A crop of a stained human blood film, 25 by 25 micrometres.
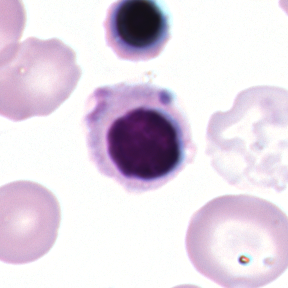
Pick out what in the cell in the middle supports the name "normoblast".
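Start with the nucleus: it is round in outline, about 6 micrometres across, and fills about 50% of the area of a cell that is itself about 9 micrometres across.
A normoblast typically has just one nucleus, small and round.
So this nucleus goes with the name normoblast. Now see where it sits: toward the lower right of the cell, which leaves the band of cytoplasm widest on the upper-left side of the nucleus.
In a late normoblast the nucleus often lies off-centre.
That position fits here too. The chromatin is dark purple and densely condensed.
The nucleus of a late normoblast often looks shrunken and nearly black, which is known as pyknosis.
The cytoplasm is a pale greyish lilac, and the cell's outline is slightly uneven rather than a smooth circle.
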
